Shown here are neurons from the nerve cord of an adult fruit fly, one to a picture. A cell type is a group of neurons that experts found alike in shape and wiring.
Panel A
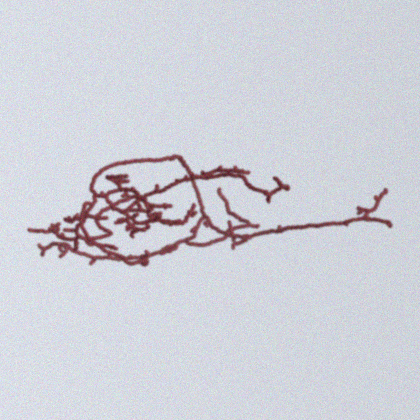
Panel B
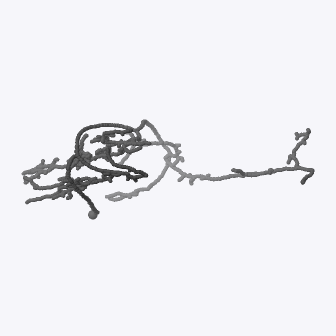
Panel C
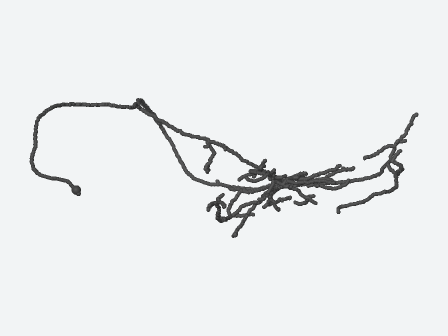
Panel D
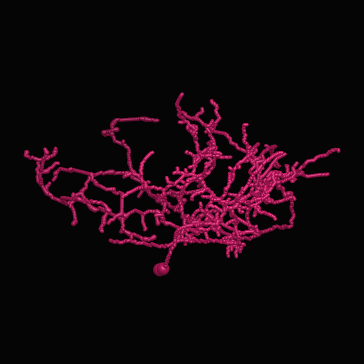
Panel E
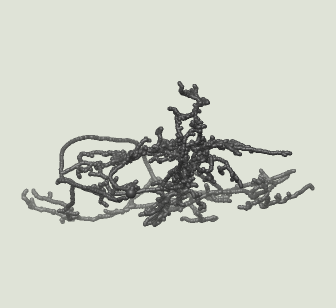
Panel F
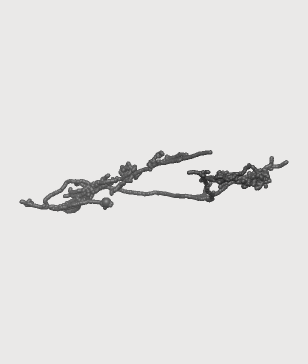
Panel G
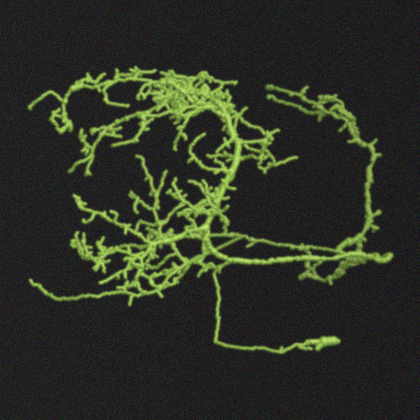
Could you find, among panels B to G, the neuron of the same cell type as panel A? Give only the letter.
B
